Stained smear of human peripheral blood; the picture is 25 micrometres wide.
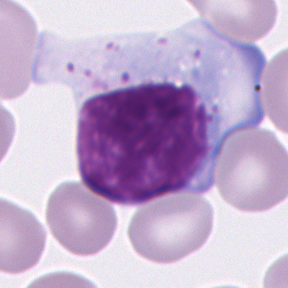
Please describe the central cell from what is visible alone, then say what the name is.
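Nucleus off-centre, in the lower left part of the cell, about 12 micrometres across. Chromatin dark purple, coarsely clumped. Cytoplasm with a small number of separate reddish-purple granules, mostly above the nucleus. Cell: large granular lymphocyte.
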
